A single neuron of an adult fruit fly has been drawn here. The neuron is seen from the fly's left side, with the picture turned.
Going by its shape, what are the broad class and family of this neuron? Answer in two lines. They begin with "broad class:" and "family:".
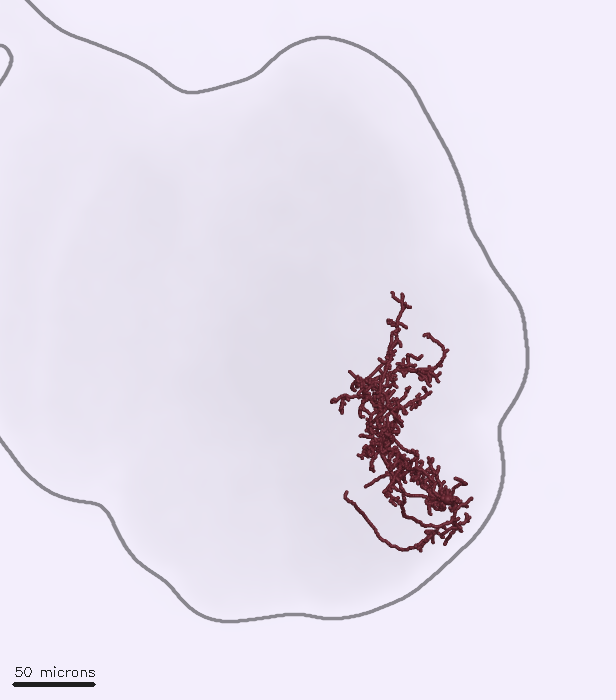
broad class: central-brain intrinsic neuron
family: hemilineage LHl2_dorsal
